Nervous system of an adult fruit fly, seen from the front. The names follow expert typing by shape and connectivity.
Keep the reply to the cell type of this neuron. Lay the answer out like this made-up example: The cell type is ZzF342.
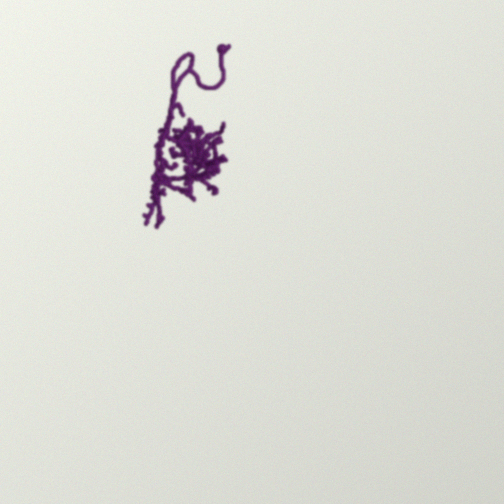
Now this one: The cell type is AVL006_a.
